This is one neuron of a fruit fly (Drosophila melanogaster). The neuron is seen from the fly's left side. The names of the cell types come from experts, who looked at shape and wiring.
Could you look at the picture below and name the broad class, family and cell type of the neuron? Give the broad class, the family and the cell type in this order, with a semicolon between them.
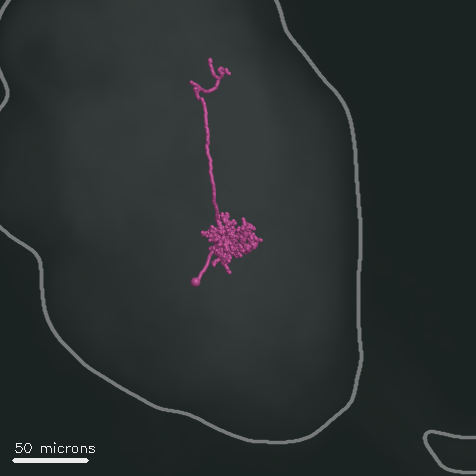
visual projection neuron; LoVP; LoVP1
